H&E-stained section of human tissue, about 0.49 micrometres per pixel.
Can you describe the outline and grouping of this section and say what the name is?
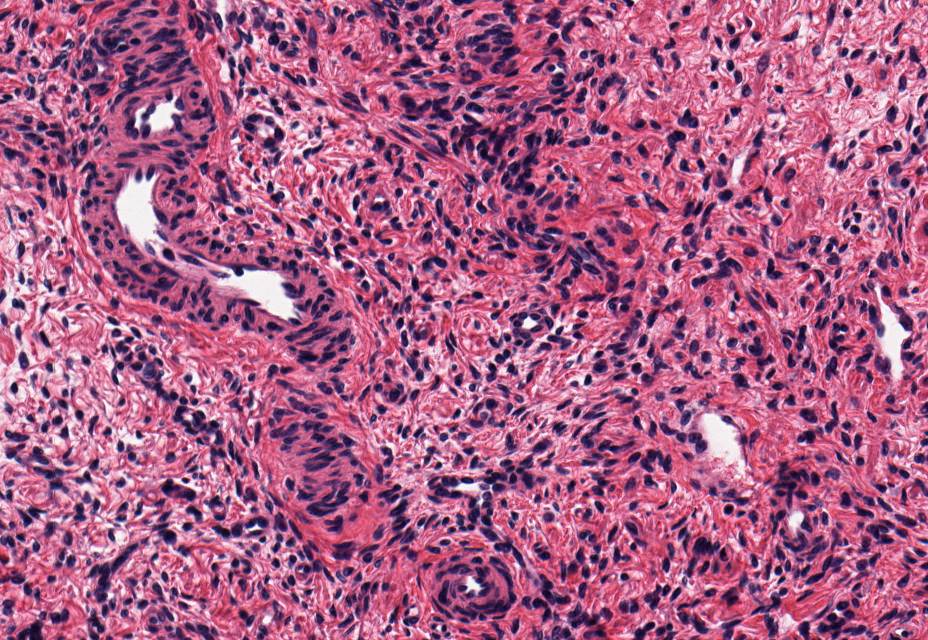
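Cellular spindle-cell tissue in pink collagenous stroma fills the field; no epithelium. Left: elongated, branching vessel lumen running obliquely from upper left to centre-left. Bottom centre: small vessel ringed by concentric spindle-cell layers, an onion-skin whorl. Nuclei dark, elongated to oval; cytoplasm scant, ill-defined. Ovary.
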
